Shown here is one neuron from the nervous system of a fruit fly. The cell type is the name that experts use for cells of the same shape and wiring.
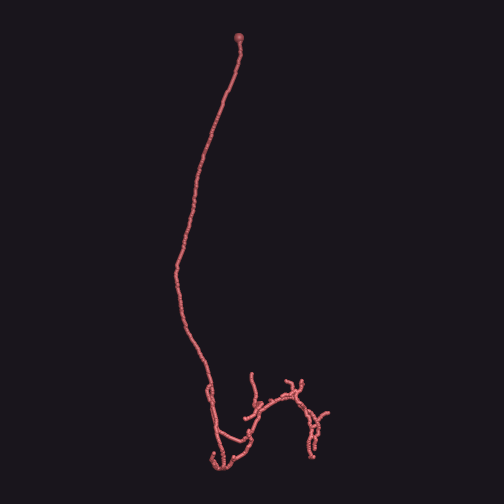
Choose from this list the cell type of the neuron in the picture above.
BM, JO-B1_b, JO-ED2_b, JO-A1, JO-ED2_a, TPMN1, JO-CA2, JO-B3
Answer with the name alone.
BM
